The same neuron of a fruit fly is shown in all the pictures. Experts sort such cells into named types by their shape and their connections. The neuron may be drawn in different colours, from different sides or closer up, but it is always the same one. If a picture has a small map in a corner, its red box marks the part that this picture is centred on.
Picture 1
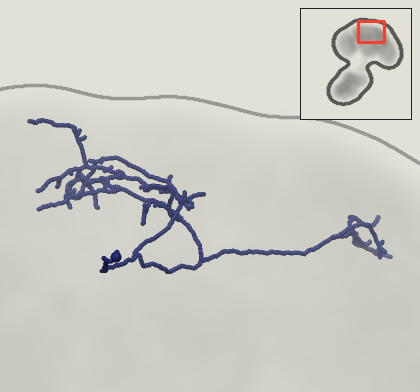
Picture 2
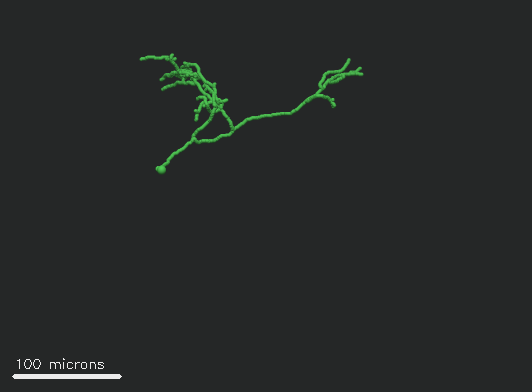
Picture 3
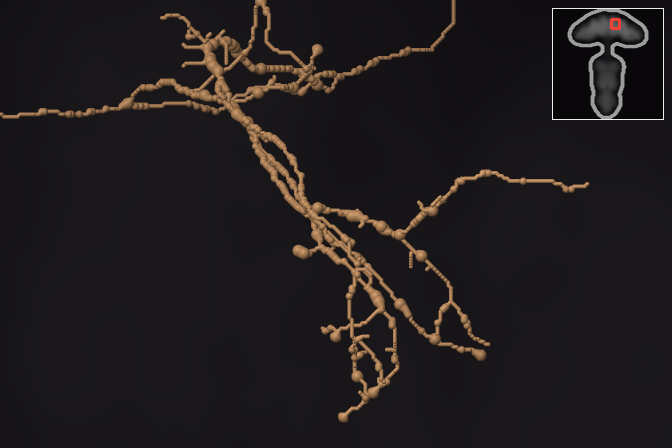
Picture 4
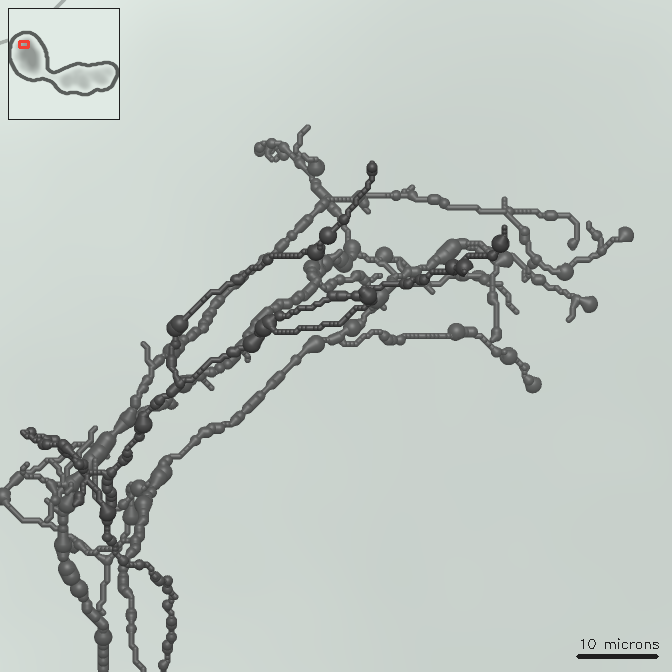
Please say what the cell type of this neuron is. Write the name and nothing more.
SIP027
